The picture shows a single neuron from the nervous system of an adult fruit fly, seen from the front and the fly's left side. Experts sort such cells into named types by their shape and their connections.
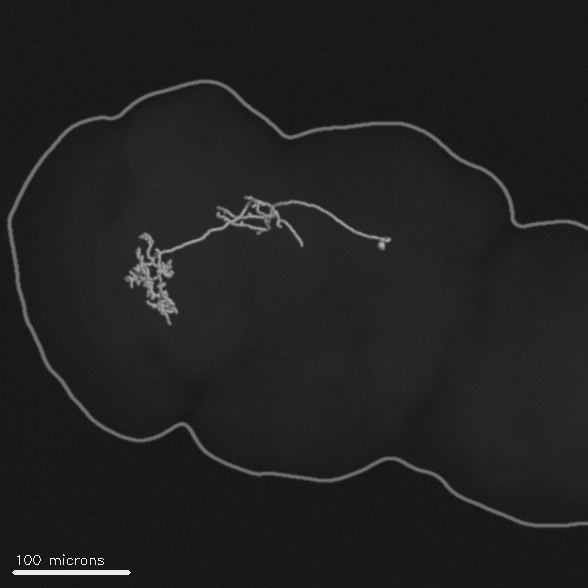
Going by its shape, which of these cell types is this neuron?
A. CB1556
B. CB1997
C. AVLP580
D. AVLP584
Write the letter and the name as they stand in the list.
C. AVLP580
